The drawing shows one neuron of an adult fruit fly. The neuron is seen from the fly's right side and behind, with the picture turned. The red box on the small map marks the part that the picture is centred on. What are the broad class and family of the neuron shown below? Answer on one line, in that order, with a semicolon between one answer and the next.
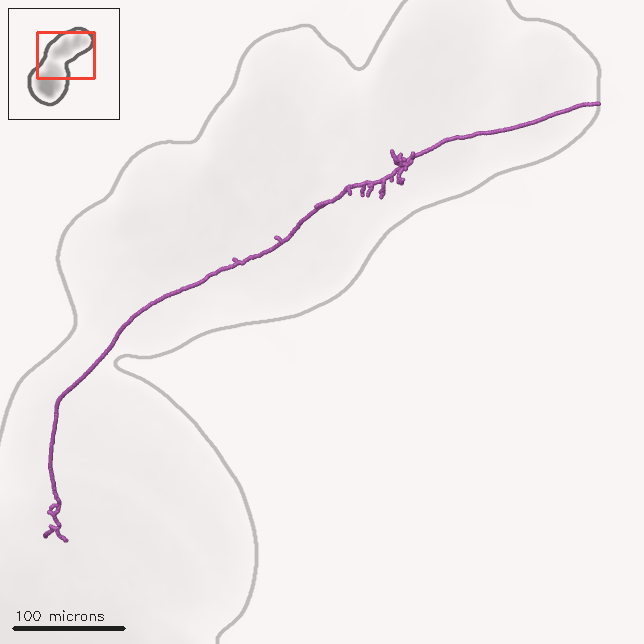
sensory neuron ascending to the brain; class mechanosensory proprioceptive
